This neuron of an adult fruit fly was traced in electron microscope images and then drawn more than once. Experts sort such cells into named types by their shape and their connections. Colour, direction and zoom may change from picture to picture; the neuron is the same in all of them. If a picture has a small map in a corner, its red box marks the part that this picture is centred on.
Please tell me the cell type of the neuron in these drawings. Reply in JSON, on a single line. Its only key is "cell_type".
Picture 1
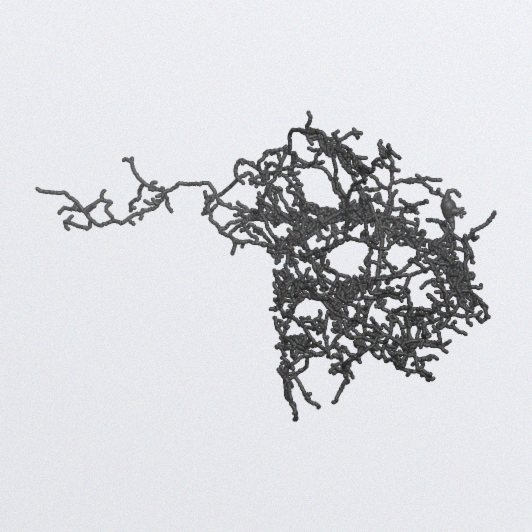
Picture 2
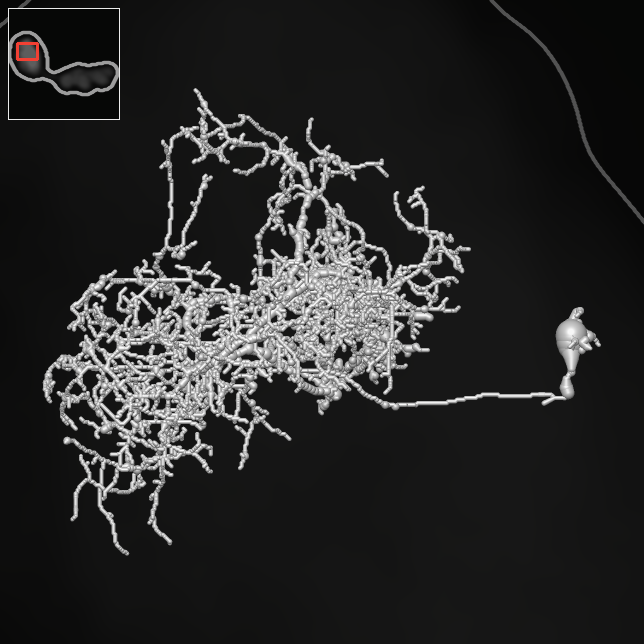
{"cell_type": "AVLP498"}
